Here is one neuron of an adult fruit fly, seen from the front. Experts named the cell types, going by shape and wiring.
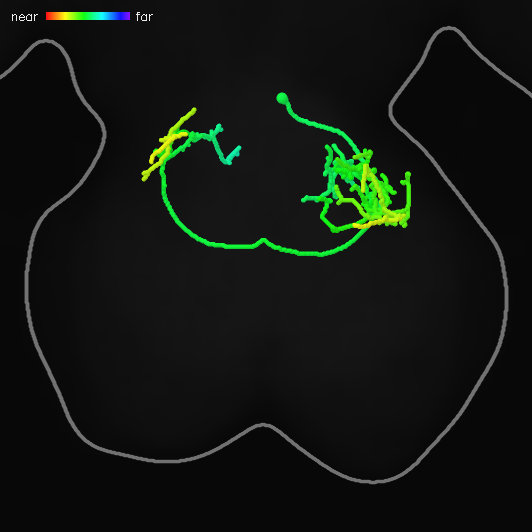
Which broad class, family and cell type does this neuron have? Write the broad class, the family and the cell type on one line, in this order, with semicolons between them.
nerve-cord intrinsic neuron; hemilineage 19B; IN19B087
